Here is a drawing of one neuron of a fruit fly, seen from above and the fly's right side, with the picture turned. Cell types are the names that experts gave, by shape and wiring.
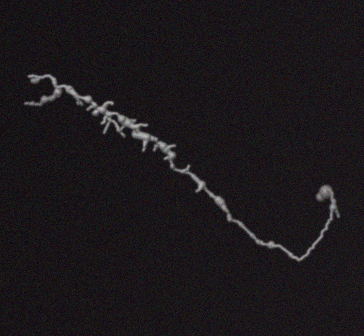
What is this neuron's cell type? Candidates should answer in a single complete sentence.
The cell type held by this neuron is Dm3b.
